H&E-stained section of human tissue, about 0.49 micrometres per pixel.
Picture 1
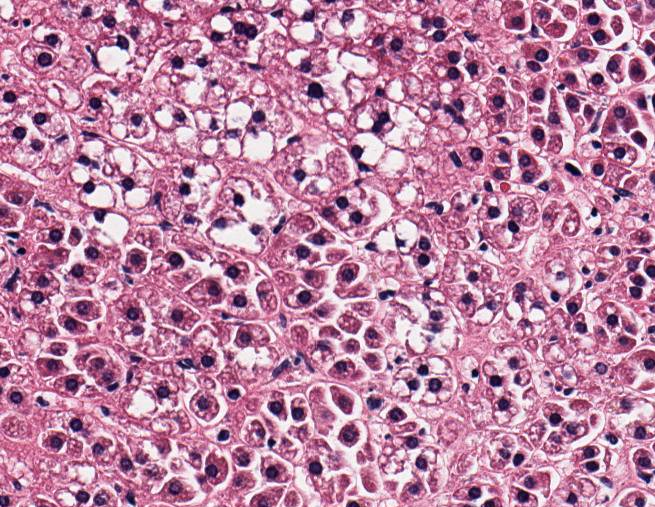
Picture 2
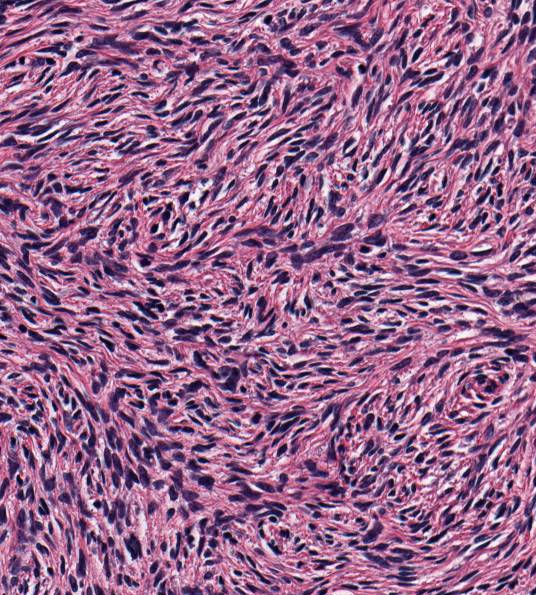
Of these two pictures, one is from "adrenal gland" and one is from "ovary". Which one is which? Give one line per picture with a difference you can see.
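Picture 1 is from the adrenal gland. Most large cells hold a single round, dark, centrally placed nucleus.
Picture 2 is from the ovary. The nuclei are elongated and darkly stained, many with tapered or wavy ends.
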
